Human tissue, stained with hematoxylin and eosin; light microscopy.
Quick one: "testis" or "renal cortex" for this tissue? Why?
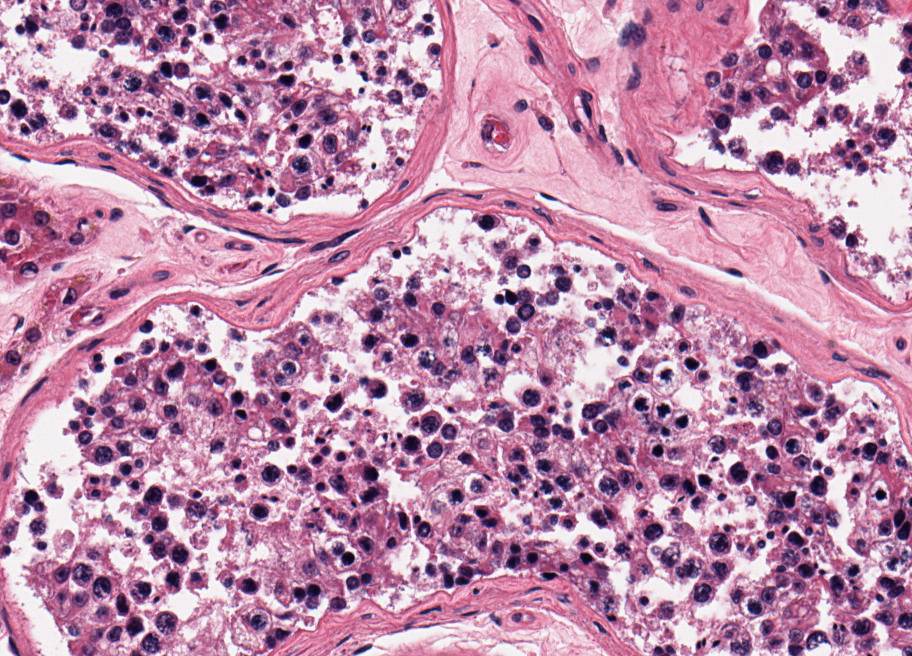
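It's testis. Start with the wall: each tubule has a thick, layered, pink fibrous wall whose flattened elongated nuclei run parallel to its surface. Inside, the cells lie loosely scattered with clear spaces between them, not in orderly layers. Many have small, round, dense, dark-staining nuclei, and scattered among them are larger round cells with round, coarse-chromatin nuclei and a rim of pink cytoplasm.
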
